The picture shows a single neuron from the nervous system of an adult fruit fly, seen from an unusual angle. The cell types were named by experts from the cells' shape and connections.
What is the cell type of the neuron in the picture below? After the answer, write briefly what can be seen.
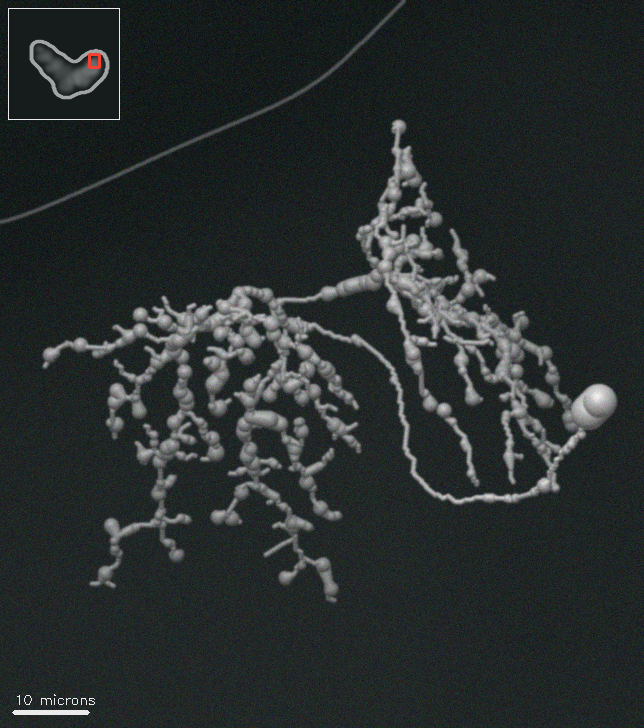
It is of cell type Pm7_Li28. This is an optic-lobe intrinsic neuron. The cell body is on the right of the picture. From left to right in the picture it spans about 75 microns. Dozens of branch ends can be seen.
